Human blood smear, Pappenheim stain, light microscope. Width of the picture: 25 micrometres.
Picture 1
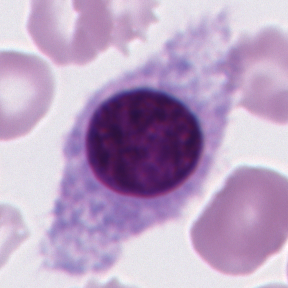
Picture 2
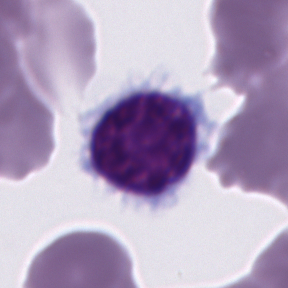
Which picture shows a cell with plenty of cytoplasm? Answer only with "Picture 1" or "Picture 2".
Picture 1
